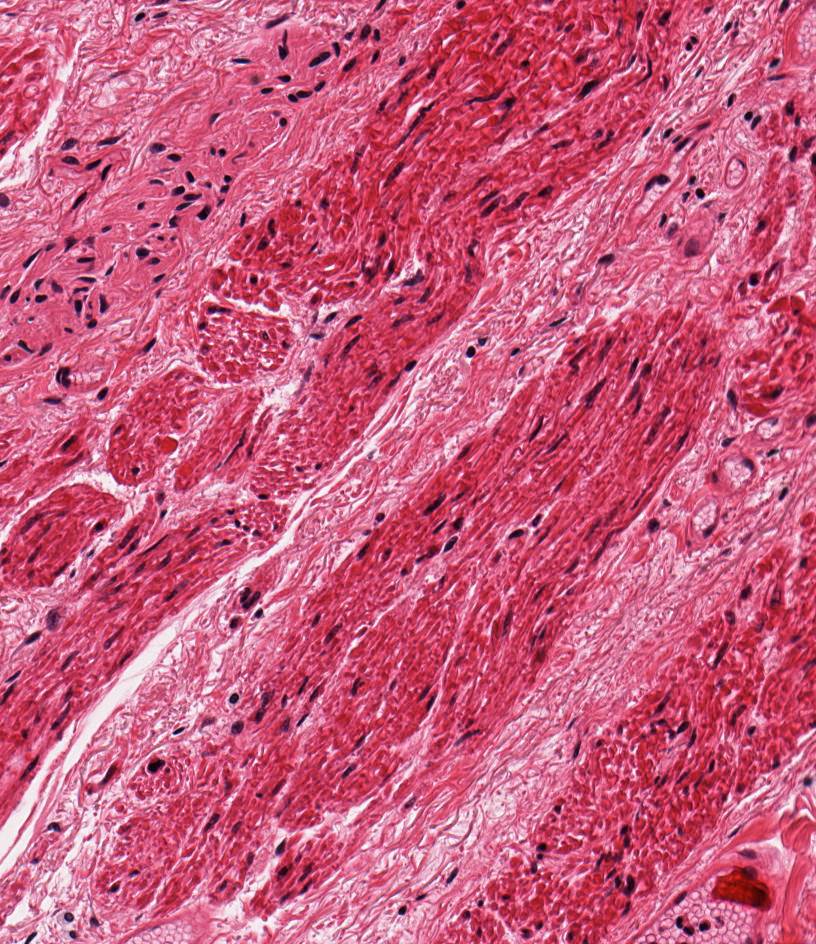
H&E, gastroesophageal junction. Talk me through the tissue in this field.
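I see no cross-striations in these muscle fibres. Their nuclei are elongated and cigar-shaped, lying along the fibres' length. The muscle cytoplasm looks a deeper red than the stroma around it, and loose, pale pink fibrous connective tissue divides the muscle bundles.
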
